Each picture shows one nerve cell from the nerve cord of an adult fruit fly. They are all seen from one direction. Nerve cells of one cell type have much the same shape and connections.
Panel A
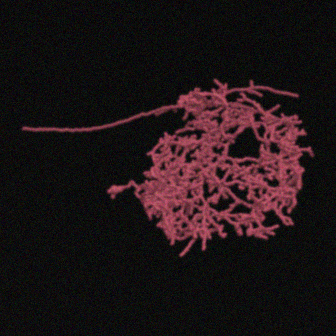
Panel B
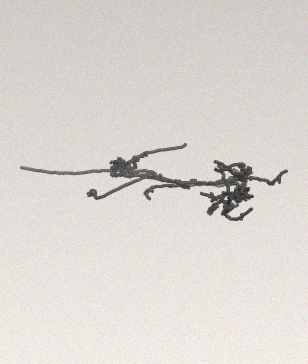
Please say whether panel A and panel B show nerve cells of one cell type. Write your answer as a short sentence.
They are of different cell types.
